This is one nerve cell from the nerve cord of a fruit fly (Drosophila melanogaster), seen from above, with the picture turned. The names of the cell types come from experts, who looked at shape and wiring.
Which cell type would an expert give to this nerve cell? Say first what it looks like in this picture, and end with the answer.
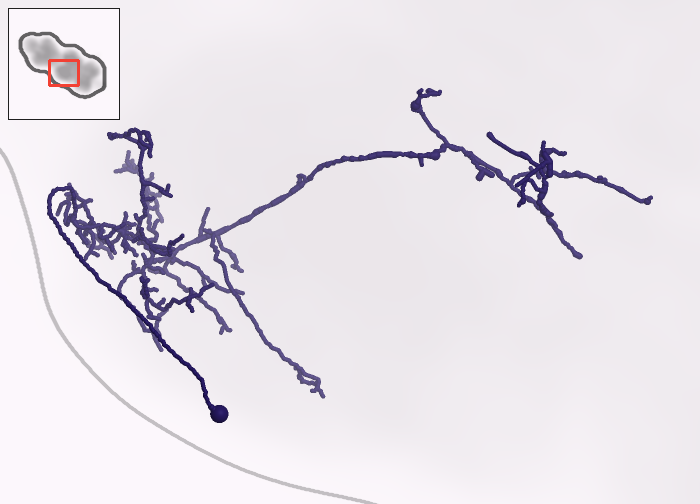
Dozens of branch ends can be seen. In this view it is wider than it is tall. Its broad class is nerve-cord intrinsic neuron. The cell type is IN19A111.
